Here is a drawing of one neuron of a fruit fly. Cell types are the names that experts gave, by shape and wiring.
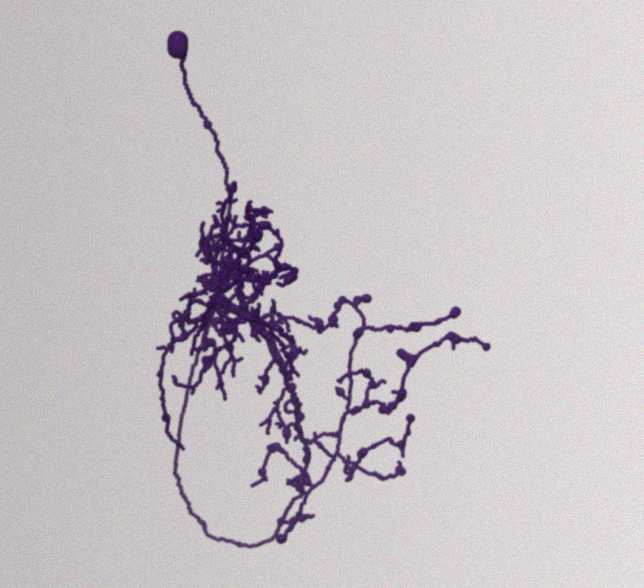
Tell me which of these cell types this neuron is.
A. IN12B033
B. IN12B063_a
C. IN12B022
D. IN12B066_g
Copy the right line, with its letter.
A. IN12B033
